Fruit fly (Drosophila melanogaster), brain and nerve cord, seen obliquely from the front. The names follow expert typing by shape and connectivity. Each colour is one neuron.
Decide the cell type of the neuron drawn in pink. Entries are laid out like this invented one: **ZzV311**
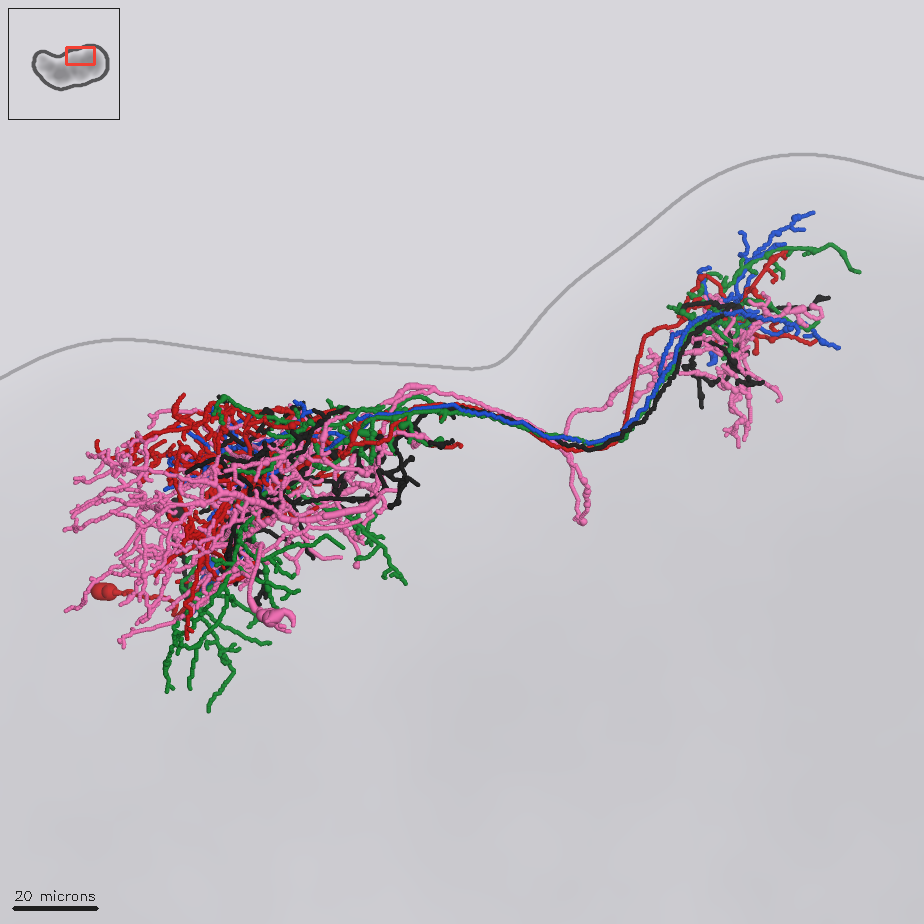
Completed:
**SLP150**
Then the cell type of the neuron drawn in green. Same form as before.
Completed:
**SIP076**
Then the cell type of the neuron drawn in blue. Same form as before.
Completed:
**SIP080**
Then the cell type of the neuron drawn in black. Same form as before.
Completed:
**SLP405**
